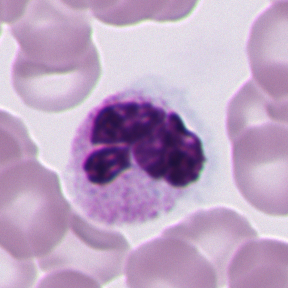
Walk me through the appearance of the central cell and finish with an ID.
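Here the cell has a round and smooth outline. Its nucleus is divided into at least three lobes, and no nucleoli are visible within it. Fine pinkish-violet granules fill the cytoplasm. This is a segmented neutrophil.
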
